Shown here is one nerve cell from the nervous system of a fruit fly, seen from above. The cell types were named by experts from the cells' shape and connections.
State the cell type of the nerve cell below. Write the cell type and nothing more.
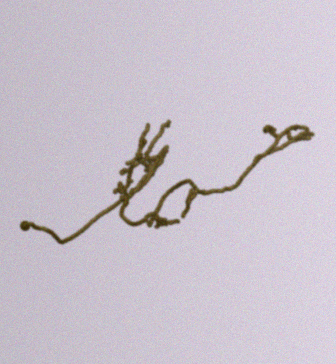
IN06A072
